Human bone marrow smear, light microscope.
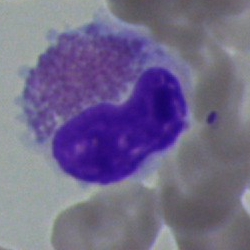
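Eosinophil, the central cell of this stained bone marrow smear. See how the roughly round outline becomes bumpy and scalloped at the upper left. The elongated, curved nucleus pinches to a waist between its two ends and lies in the lower right. Its dense, dark purple chromatin shows only a few small paler spots.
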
